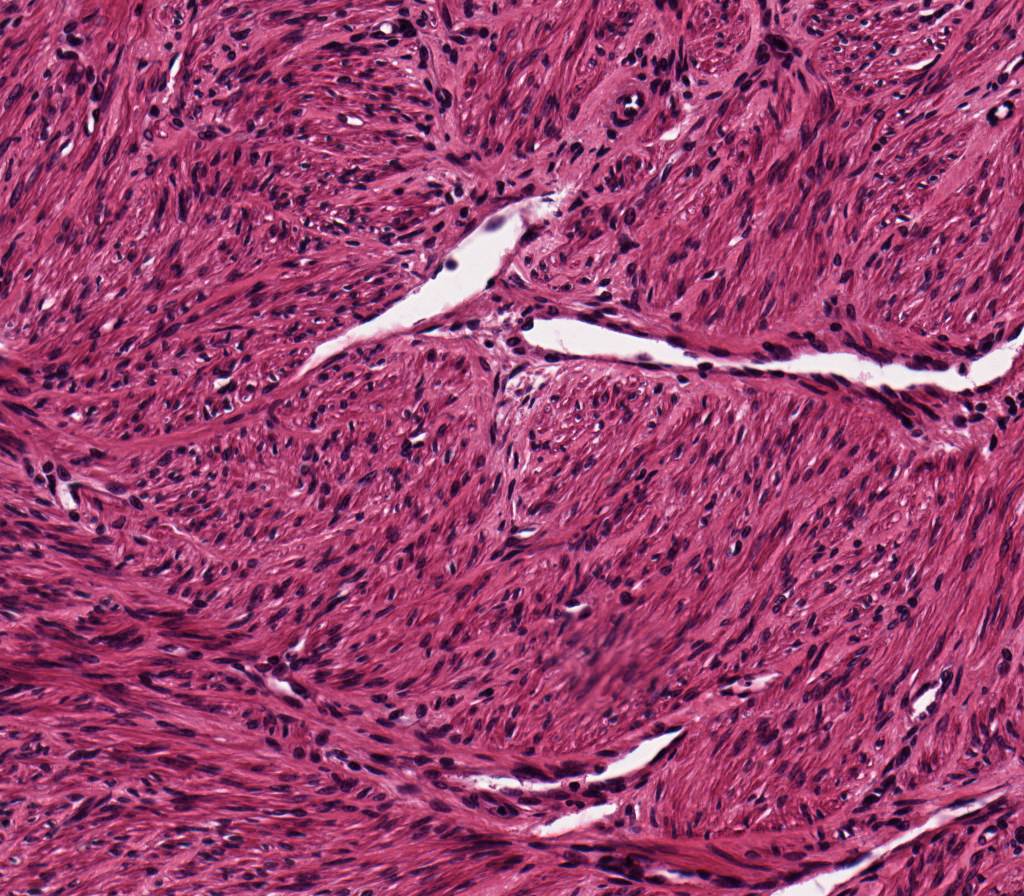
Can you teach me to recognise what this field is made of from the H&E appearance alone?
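Smooth muscle fills this field. Cells: spindle-shaped, in interlacing bundles running in several directions across the whole field, with bright pink, fibrillar cytoplasm. Nuclei: elongated with blunt, rounded ends where bundles are cut lengthwise. Glands and epithelium: none anywhere.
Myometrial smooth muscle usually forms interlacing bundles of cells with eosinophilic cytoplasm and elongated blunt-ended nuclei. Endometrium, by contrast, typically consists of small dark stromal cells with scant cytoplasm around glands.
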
